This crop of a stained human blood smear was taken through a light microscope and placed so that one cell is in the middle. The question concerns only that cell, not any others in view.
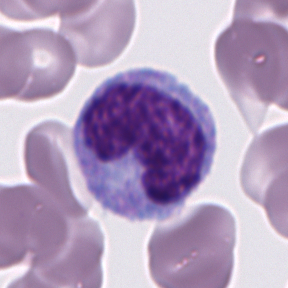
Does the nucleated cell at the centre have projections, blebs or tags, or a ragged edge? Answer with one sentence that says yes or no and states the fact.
No, it is a smooth edge, not a rough one, that bounds the cell.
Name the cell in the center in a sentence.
The middle of this crop holds a monocyte.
